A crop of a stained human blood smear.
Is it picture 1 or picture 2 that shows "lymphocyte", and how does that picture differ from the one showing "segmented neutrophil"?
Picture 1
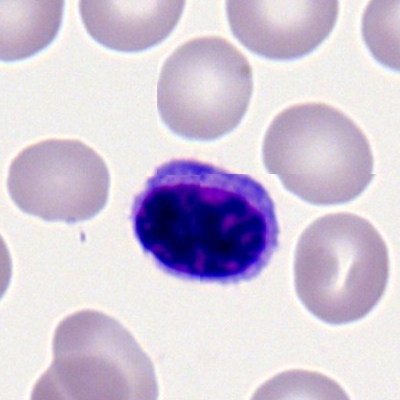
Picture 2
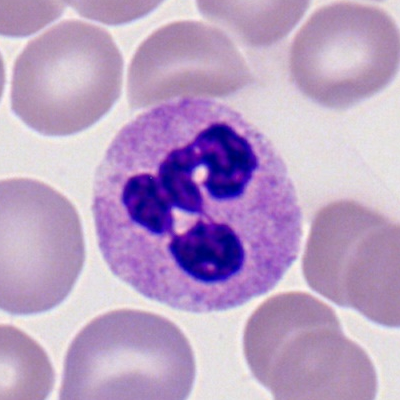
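The lymphocyte is in picture 1, the segmented neutrophil in picture 2. Their outlines differ: the lymphocyte is oval and wider than it is tall, whereas the segmented neutrophil is round and smooth. The lymphocyte does not touch any of the red cells around it. The segmented neutrophil has plentiful, pale pinkish-lilac cytoplasm filled with fine, faint lilac granules and free of vacuoles, while no granules are seen in the cytoplasm of the lymphocyte.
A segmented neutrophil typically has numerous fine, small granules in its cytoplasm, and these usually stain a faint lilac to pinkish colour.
Some features are shared: in both cells the chromatin is dark purple and coarsely clumped, and no nucleoli are visible, whether in the lymphocyte nucleus or in the nuclear lobes of the segmented neutrophil.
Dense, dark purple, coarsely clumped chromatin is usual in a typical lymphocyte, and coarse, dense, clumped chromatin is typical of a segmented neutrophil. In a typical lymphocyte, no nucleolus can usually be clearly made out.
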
